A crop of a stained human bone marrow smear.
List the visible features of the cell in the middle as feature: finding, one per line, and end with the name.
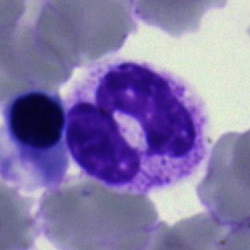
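Right-hand lobe: C-shaped, curved around a pale central gap
Chromatin: dark purple, coarsely clumped, small lighter patches
Cytoplasm: pale pinkish-lilac
Granules: fine, purple, scattered throughout the cytoplasm
Name: segmented neutrophil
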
